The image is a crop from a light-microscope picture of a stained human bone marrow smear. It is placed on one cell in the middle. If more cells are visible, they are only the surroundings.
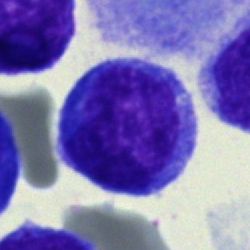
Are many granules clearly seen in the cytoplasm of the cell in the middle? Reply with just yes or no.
No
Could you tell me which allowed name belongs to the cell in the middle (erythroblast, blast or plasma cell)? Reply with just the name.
blast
